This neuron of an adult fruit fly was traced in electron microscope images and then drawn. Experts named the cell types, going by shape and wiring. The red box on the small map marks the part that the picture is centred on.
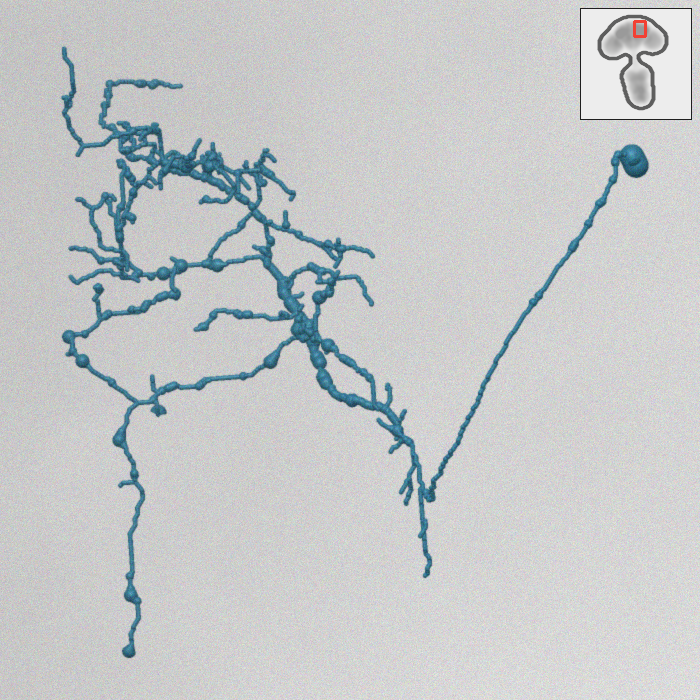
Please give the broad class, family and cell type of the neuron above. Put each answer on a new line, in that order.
central-brain intrinsic neuron
hemilineage LALa1_anterior
LAL067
